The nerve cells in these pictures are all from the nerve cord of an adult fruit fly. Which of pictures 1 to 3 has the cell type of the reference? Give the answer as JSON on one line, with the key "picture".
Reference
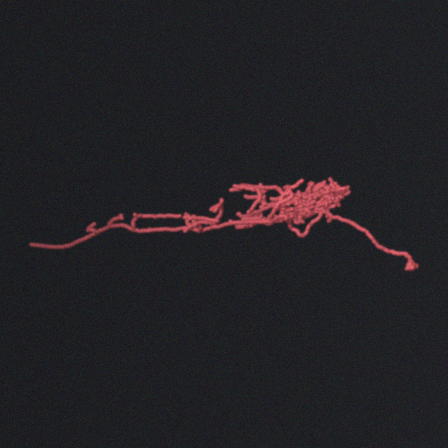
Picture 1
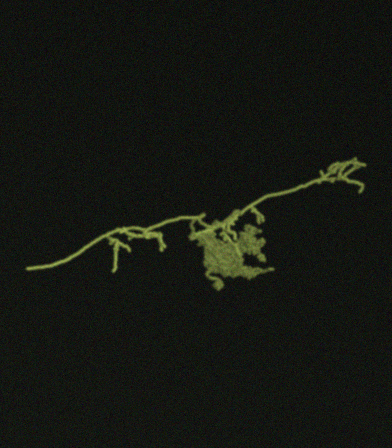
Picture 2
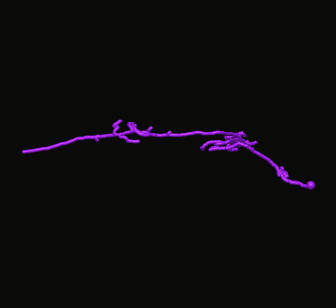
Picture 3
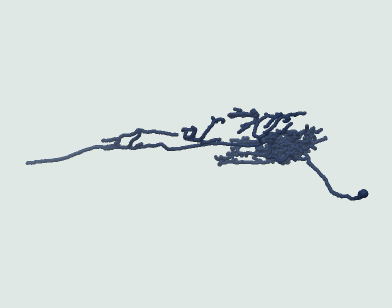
{"picture": 3}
